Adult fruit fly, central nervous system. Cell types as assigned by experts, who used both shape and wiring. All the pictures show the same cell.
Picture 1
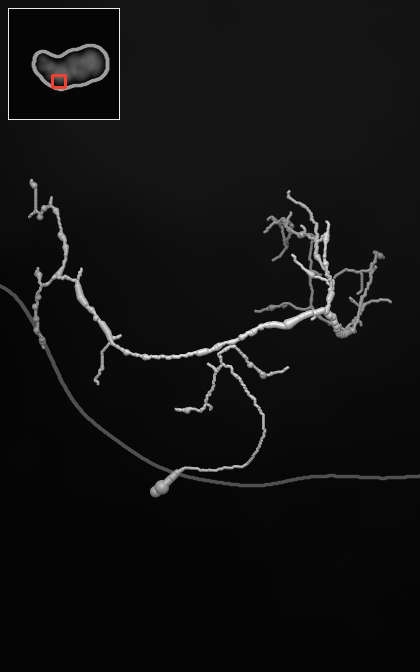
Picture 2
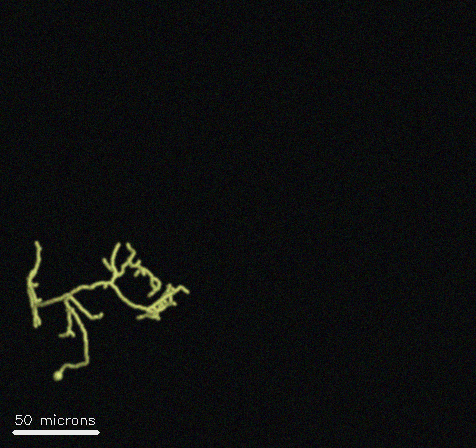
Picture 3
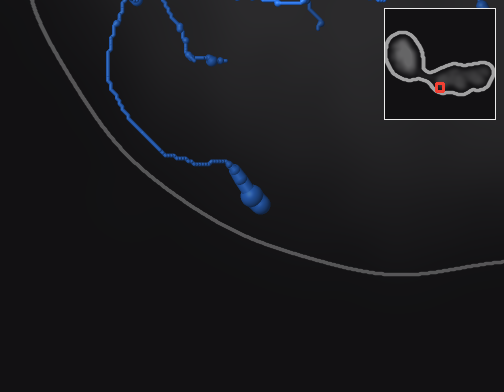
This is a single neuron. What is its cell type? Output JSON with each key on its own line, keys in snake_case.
{
 "cell_type": "IN13A056"
}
